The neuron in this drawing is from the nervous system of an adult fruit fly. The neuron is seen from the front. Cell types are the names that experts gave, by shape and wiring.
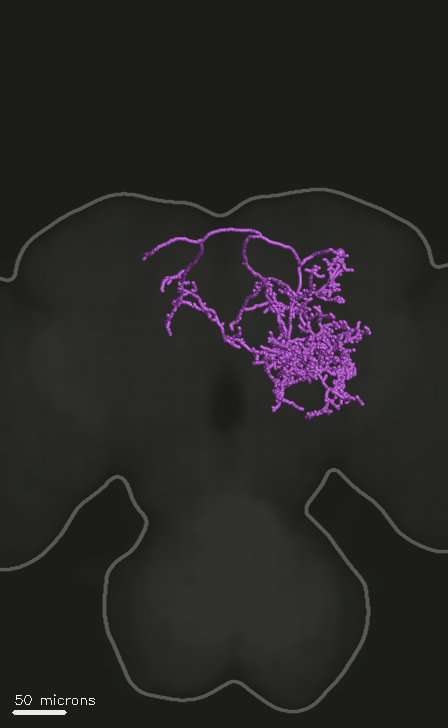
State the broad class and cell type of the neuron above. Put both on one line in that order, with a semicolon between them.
central-brain intrinsic neuron; PLP245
